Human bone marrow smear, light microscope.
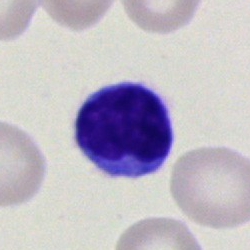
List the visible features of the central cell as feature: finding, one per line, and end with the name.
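Nucleus: fills most of the cell
Nucleoli: none visible
Cytoplasm: scant, a narrow crescent at the bottom
Granules: none seen
Name: lymphocyte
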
